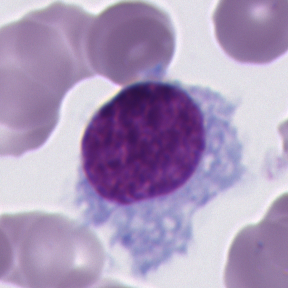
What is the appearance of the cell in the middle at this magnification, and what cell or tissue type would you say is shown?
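First, the outline is irregular and ragged, with fine frayed projections at its edge. Second, the nucleus is round to oval, without indentation or lobes. Third, the cytoplasm is pale blue-grey, lacy and flocculent in texture, lacking distinct coloured granules. Finally, this is a hairy cell.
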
